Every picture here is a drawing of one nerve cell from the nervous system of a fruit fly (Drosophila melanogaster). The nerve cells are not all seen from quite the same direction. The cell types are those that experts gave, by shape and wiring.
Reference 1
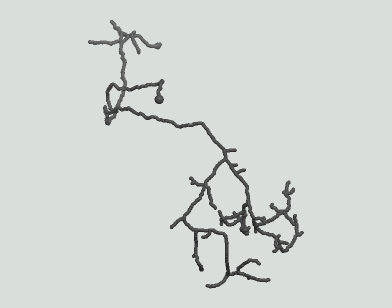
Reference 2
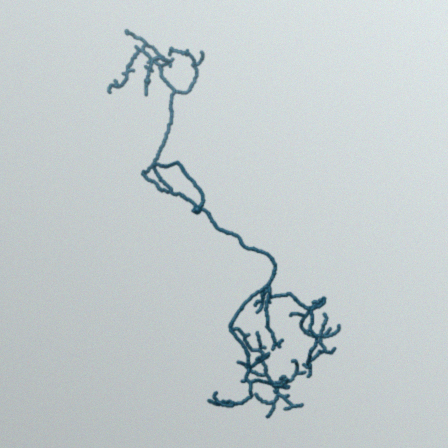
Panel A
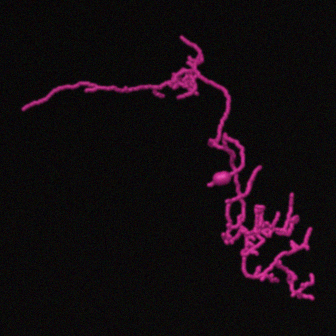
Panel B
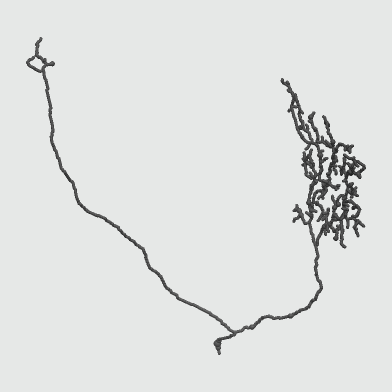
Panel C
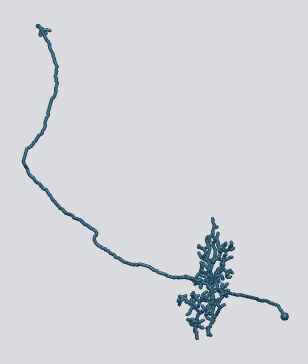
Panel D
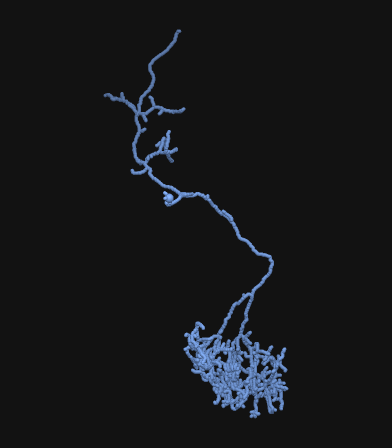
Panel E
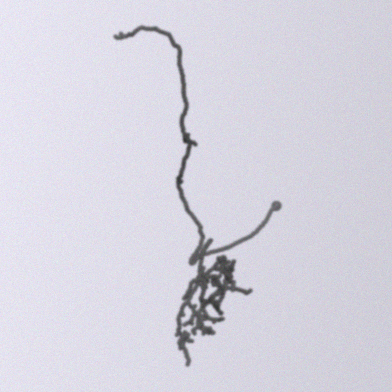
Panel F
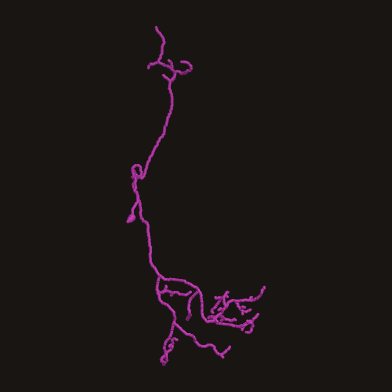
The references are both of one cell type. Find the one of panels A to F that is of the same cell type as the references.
F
